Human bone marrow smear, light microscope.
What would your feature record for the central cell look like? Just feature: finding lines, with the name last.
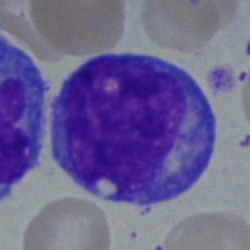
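Nucleus position: fills most of the cell, set toward the left.
Cytoplasm colour: deep blue.
Cytoplasm band: widest on the right side.
Vacuole: one small, clear and round, near the bottom.
Result: blast.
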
